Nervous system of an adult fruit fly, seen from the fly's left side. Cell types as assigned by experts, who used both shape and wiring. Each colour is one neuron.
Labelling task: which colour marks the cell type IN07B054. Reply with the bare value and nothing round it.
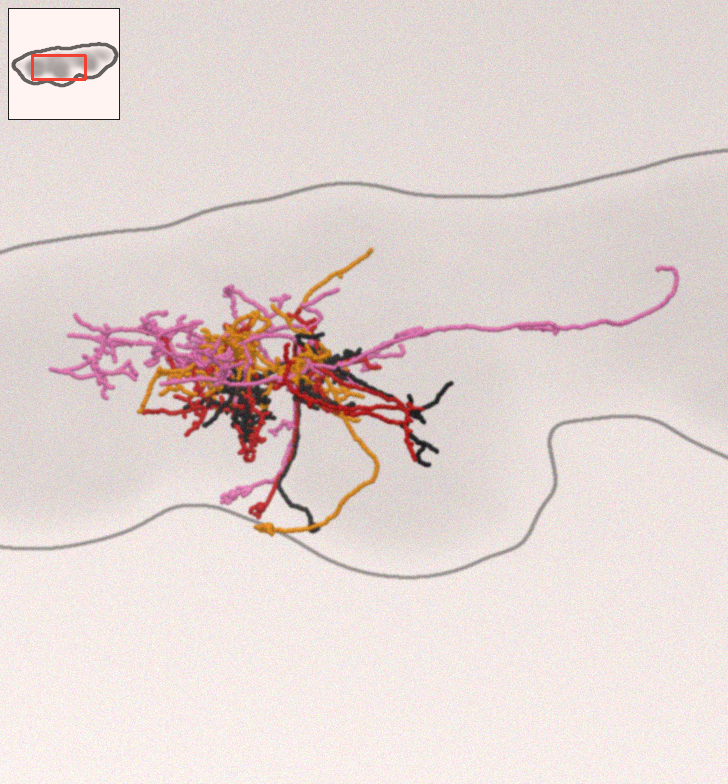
pink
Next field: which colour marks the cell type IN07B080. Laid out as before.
black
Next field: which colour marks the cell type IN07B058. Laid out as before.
red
